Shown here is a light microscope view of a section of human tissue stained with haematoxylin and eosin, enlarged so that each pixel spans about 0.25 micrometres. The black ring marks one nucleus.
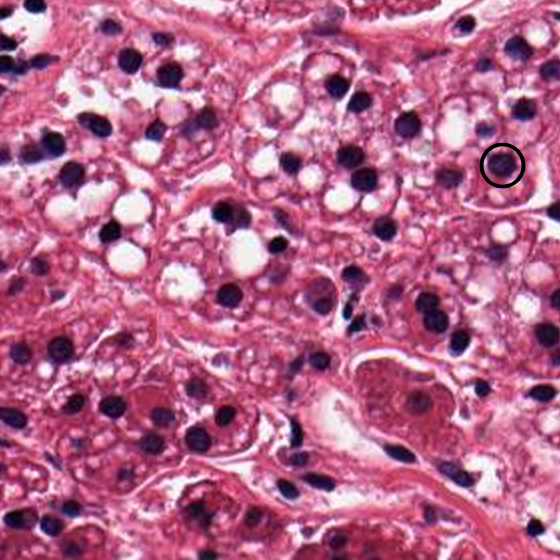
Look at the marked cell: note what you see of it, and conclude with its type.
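The nucleus is round, evenly dark, and has a smooth, sharp edge. The cytoplasm is pale pink and bubbly, filled with many small clear vacuoles. The cell lies within a cluster of similar vacuolated cells, bordered by thin pink fibrous strands. Type of cell: adrenal cortical cell.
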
